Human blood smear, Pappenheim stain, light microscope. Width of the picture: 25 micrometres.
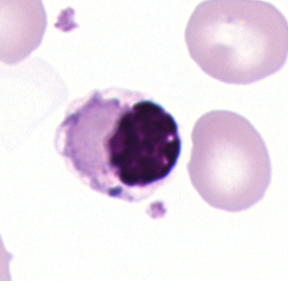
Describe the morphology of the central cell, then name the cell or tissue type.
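Notice the outline: roughly round, a little ragged at the margin. The nucleus is round, with no lobes. Cytoplasm spreads broad on the left but narrows to a thin rim on the right, with a small dark violet speck at its lower edge. That's a normoblast.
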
